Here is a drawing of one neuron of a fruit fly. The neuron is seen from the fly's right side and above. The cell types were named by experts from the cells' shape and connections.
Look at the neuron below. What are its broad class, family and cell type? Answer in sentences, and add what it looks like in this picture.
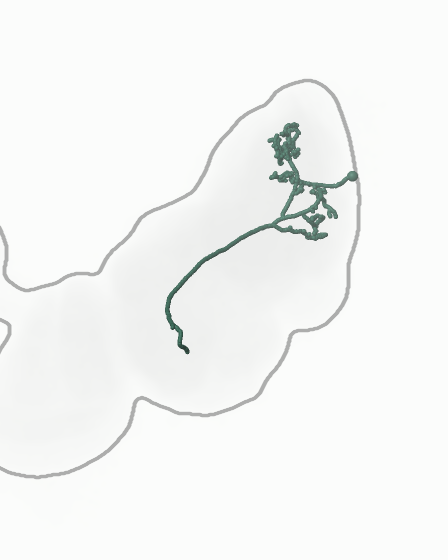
It is a central-brain intrinsic neuron. The family is hemilineage VLPl2_posterior. It is of cell type LHAV2g2_a. In this view it is about as wide as it is tall.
